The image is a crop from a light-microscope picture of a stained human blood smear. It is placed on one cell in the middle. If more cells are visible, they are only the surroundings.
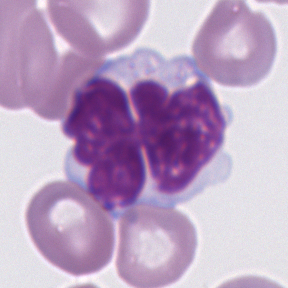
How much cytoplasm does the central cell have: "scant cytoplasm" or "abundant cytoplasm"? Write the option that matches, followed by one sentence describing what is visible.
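Scant cytoplasm. The nucleus fills most of the cell.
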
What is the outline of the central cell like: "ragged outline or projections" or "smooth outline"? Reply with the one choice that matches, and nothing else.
Ragged outline or projections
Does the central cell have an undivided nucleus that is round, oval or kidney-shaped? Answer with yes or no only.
No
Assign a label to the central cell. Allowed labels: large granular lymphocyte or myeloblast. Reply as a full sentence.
The cell at the middle of the frame should be recorded as a large granular lymphocyte.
